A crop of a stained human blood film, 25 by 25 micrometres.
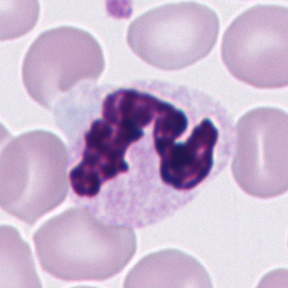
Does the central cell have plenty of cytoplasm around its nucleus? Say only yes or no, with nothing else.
Yes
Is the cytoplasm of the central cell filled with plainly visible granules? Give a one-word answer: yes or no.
Yes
